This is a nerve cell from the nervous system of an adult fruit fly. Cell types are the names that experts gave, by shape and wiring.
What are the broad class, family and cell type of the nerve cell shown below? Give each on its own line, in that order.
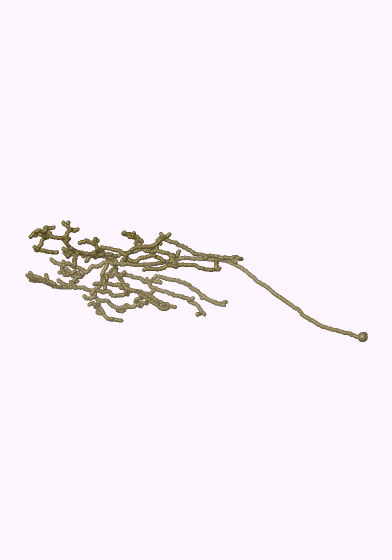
nerve-cord intrinsic neuron
hemilineage 00A
IN00A067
